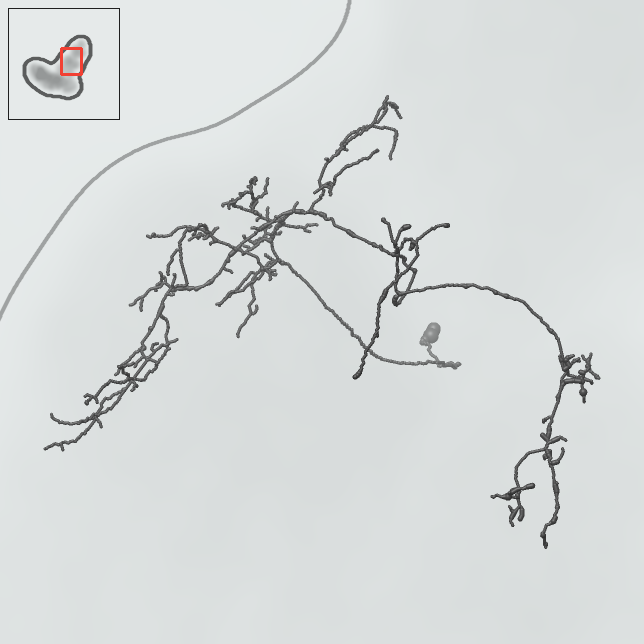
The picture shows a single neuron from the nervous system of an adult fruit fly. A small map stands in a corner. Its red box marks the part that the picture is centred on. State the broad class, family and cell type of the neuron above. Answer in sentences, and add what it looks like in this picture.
This is a nerve-cord intrinsic neuron. Its family is hemilineage 06A. Its cell type is IN06A033. The picture shows dozens of branch ends. As drawn here it is about as wide as it is tall.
